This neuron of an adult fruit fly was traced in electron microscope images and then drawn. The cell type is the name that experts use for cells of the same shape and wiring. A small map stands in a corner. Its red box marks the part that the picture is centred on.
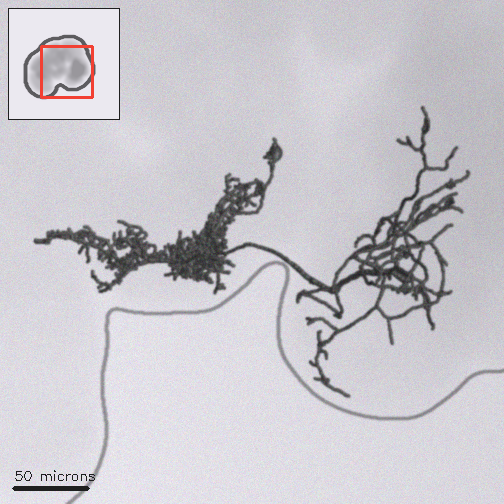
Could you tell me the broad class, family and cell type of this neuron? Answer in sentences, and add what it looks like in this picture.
This is a descending neuron. Its family is DNg. The cell type is DNg15. By the scale bar it is about 300 microns wide in this view. Dozens of branch ends can be seen.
